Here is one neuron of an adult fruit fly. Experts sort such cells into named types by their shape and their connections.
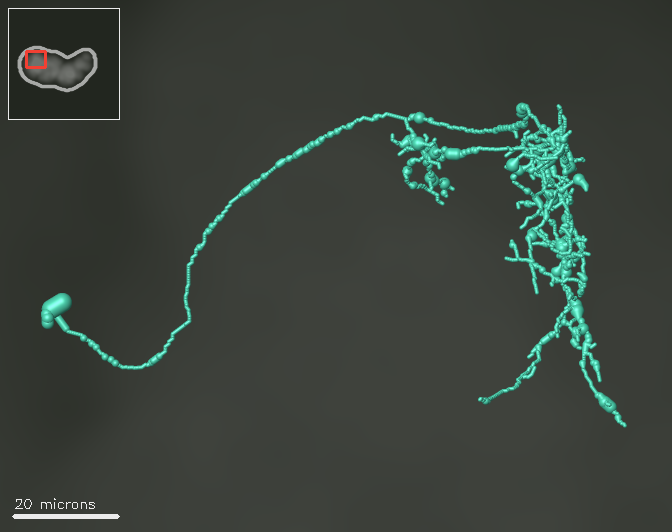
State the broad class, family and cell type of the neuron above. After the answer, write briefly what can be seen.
Its broad class is central-brain intrinsic neuron. Its family is hemilineage SIPa1_ventral. The cell type is CB1434. The cell body can be seen on the left of the picture. By the scale bar it is about 110 microns wide in this view. Dozens of branch ends can be seen.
